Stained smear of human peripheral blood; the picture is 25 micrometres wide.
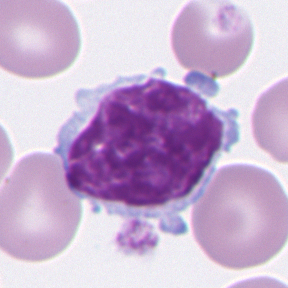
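Typical lymphocyte in a stained peripheral blood smear. The oval, unlobed nucleus, about 14 by 11 micrometres, fills most of the cell and leaves only a narrow rim of pale greyish-blue cytoplasm. The chromatin of this typical lymphocyte is dark purple and coarsely clumped in a patchy pattern.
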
